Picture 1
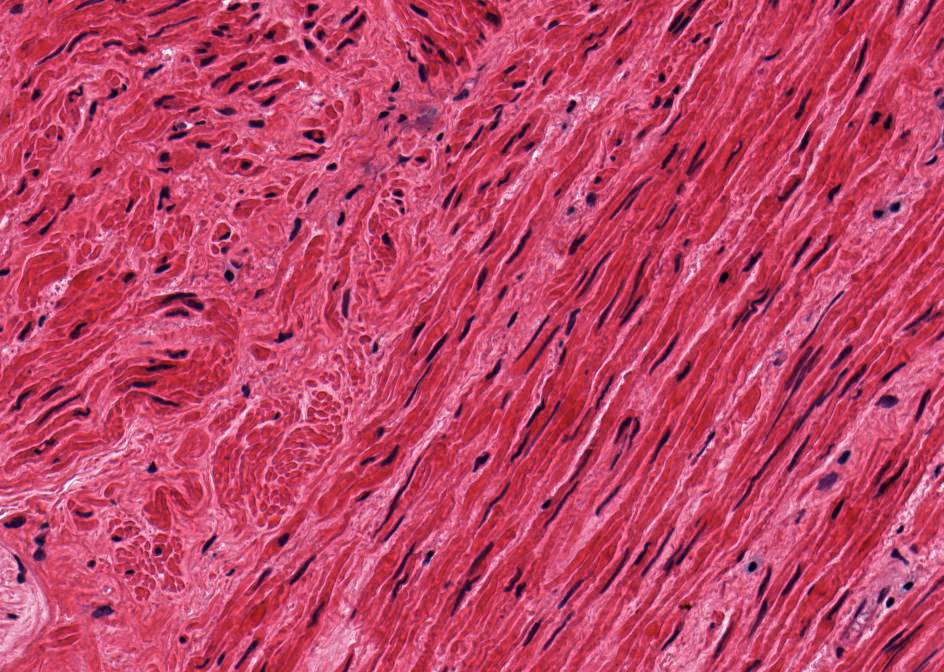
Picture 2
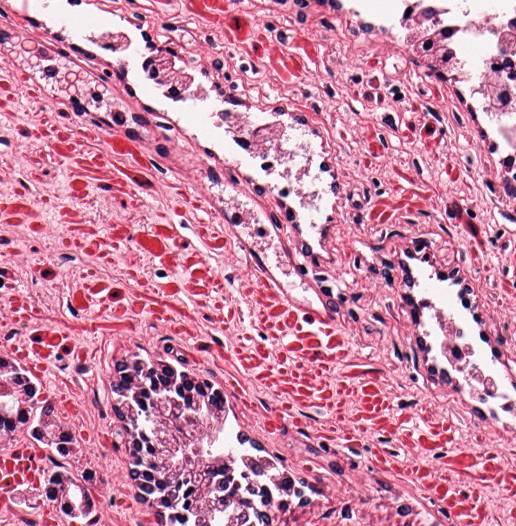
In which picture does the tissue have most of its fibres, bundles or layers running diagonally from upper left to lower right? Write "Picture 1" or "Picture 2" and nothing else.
Picture 2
